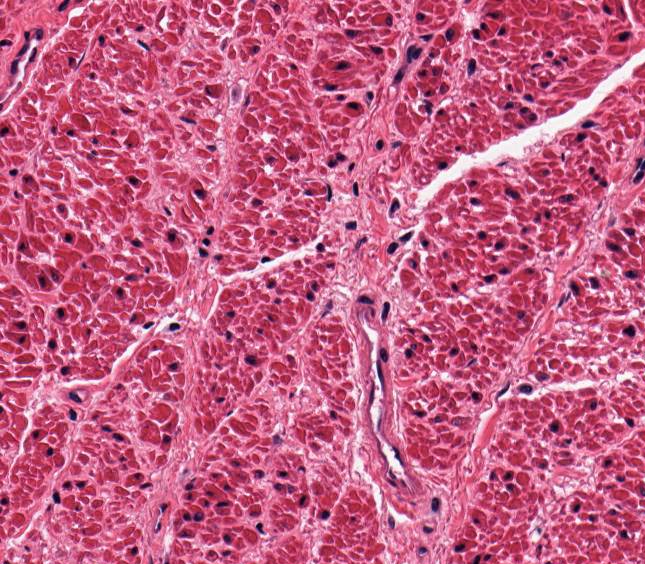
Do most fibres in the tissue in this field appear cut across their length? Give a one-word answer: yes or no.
Yes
